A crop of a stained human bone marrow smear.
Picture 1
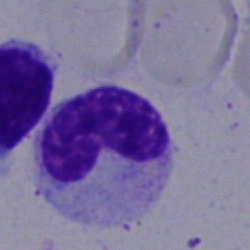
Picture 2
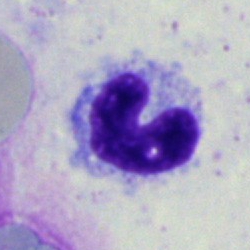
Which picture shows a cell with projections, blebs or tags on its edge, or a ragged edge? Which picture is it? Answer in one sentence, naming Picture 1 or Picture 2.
There is a cell with a ragged or frayed outline, or projections, blebs or tags, in Picture 2.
